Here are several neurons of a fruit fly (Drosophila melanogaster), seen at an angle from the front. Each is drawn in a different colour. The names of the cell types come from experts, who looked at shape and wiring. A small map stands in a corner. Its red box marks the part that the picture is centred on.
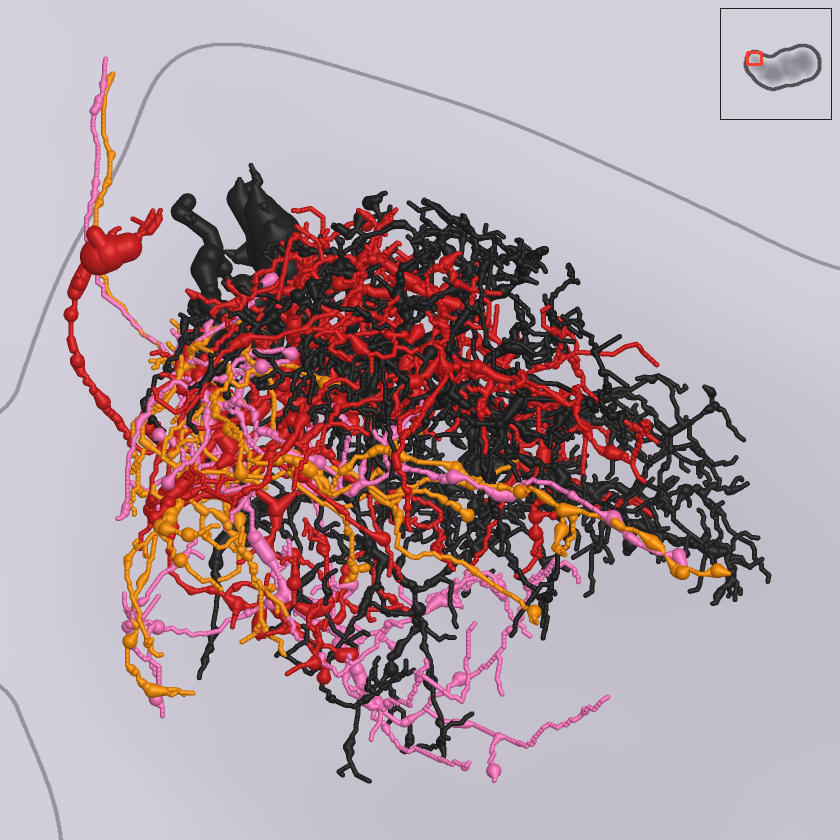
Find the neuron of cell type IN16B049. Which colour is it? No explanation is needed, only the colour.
red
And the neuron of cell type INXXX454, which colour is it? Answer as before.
orange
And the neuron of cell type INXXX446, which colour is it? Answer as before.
pink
